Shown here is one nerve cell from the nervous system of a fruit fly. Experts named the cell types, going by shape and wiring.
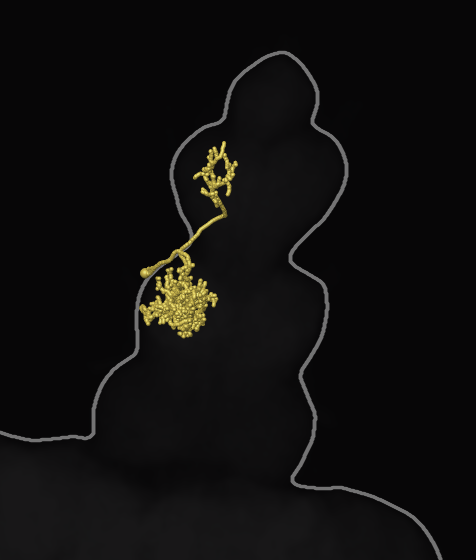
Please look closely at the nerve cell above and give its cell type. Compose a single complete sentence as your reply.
This nerve cell is recognized as the cell type IN19A012.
